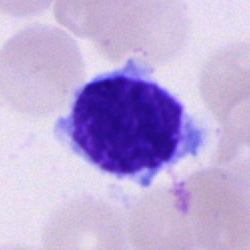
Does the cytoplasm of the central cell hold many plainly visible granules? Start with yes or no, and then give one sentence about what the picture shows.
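No. No granules are seen in the cytoplasm.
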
